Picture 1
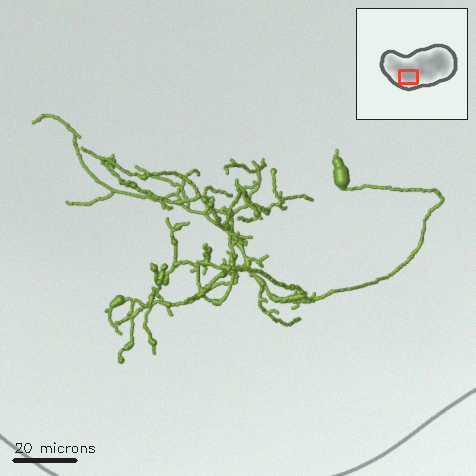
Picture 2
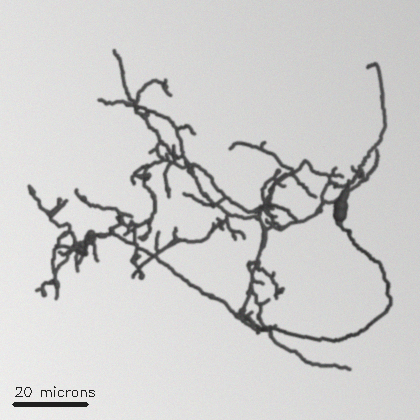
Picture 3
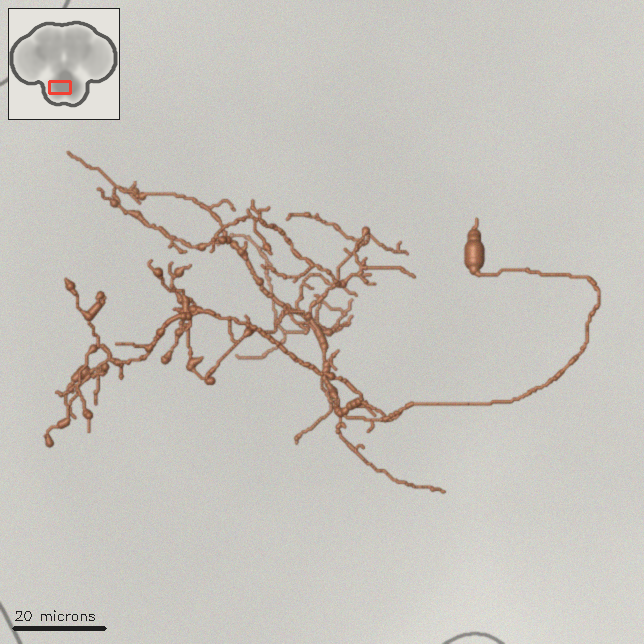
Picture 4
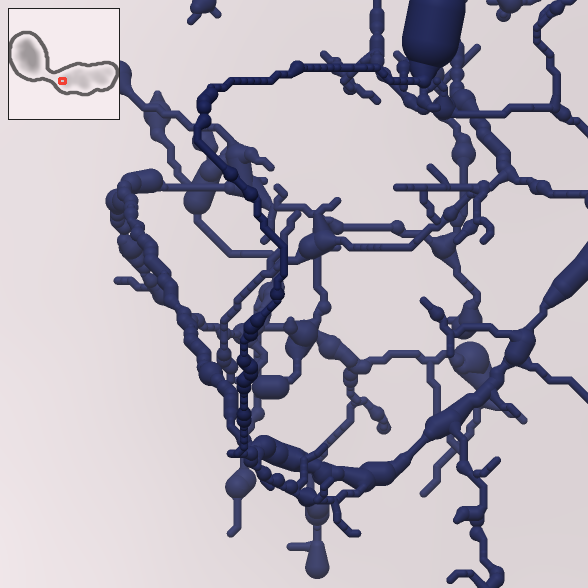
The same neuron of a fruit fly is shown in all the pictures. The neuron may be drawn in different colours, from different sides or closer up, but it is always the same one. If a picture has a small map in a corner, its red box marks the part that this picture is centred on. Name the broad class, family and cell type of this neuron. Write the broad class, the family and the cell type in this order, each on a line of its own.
nerve-cord intrinsic neuron
hemilineage 01A
IN01A063_c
